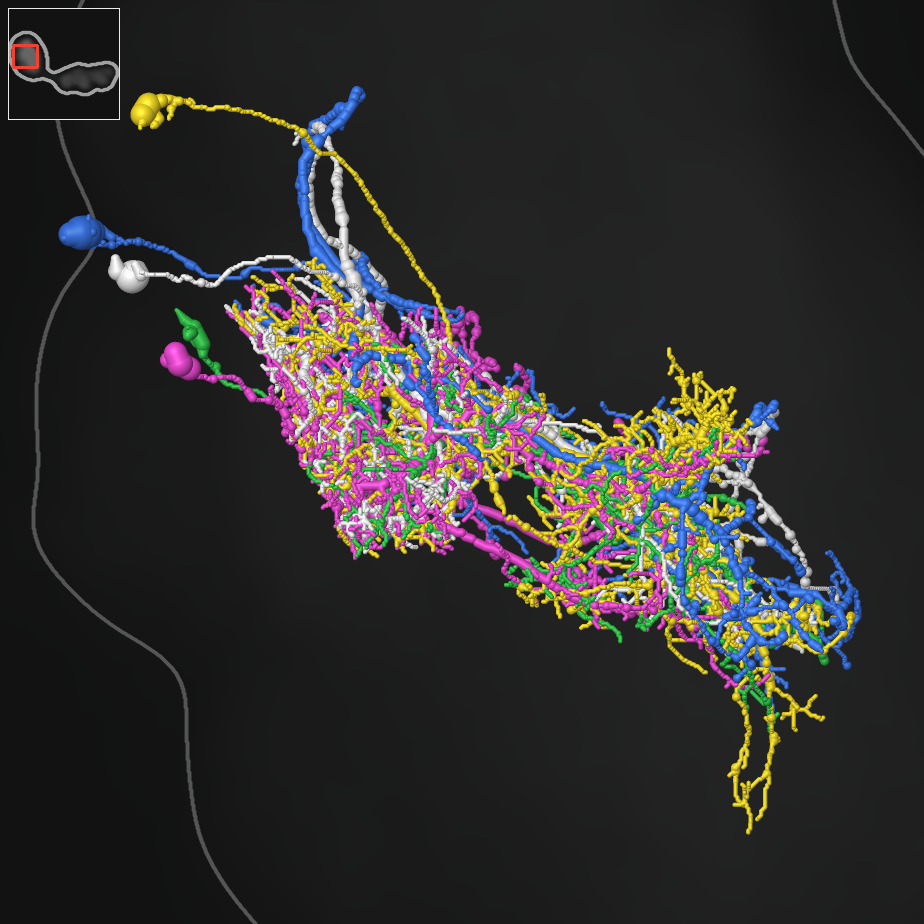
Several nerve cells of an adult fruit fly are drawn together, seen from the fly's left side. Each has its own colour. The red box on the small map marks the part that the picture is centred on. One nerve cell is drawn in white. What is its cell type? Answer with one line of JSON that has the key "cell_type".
{"cell_type": "LAL074"}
